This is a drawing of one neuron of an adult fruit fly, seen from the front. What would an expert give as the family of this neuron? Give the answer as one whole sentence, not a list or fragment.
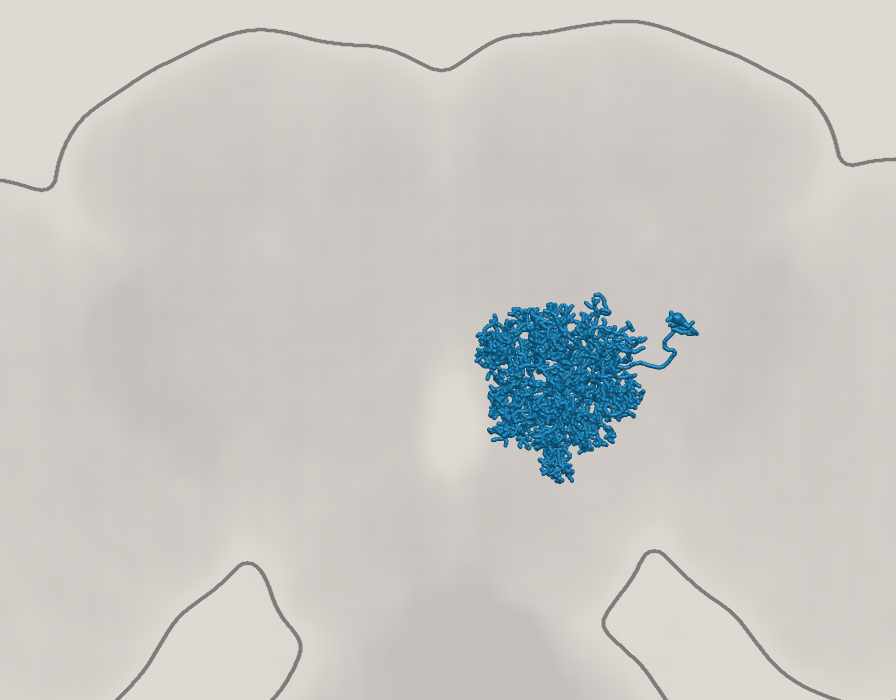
As a matter of family, this neuron is hemilineage ALl1_dorsal.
